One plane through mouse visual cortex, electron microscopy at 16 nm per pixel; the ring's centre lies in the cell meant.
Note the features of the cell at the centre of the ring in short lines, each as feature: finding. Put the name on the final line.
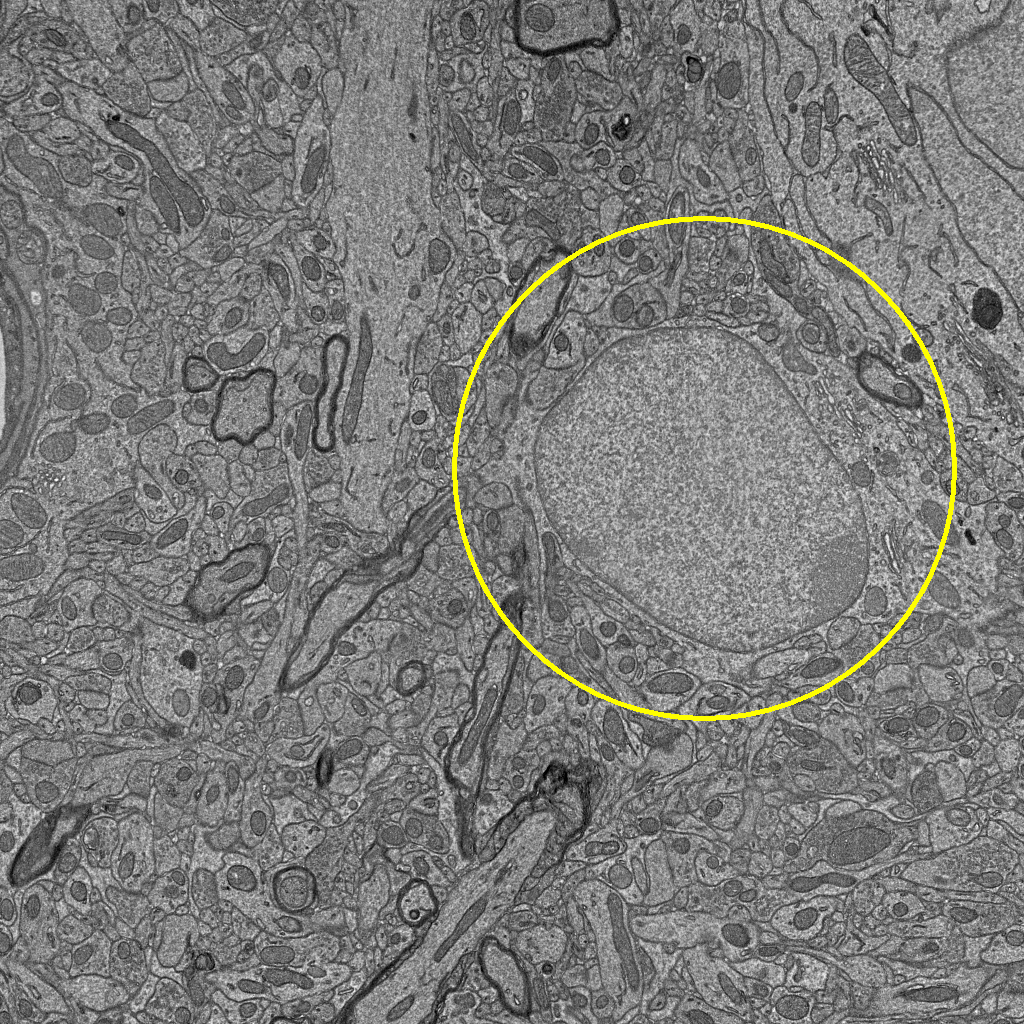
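Nucleus: large oval, smooth, unfolded outline
Extent: whole nucleus within the picture
Envelope: denser, smoothly textured patch against it at lower right
Cytoplasm: small stacks of flattened cisternae to the right of the nucleus
Name: astrocyte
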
